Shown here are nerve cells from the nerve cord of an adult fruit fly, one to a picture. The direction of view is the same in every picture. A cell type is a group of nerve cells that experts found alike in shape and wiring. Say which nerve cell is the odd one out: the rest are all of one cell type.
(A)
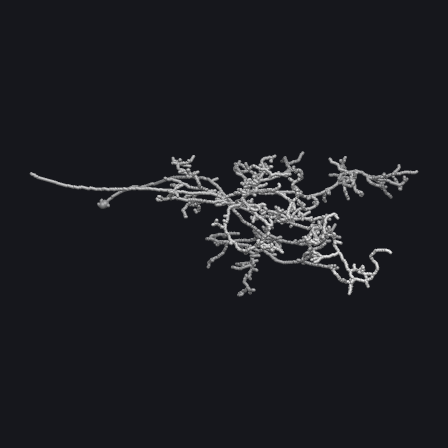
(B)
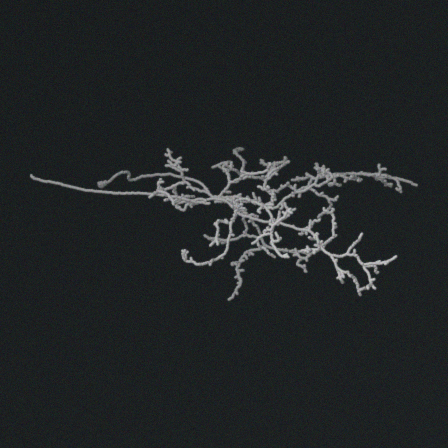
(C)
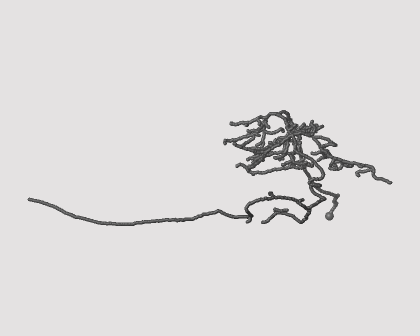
Picture C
